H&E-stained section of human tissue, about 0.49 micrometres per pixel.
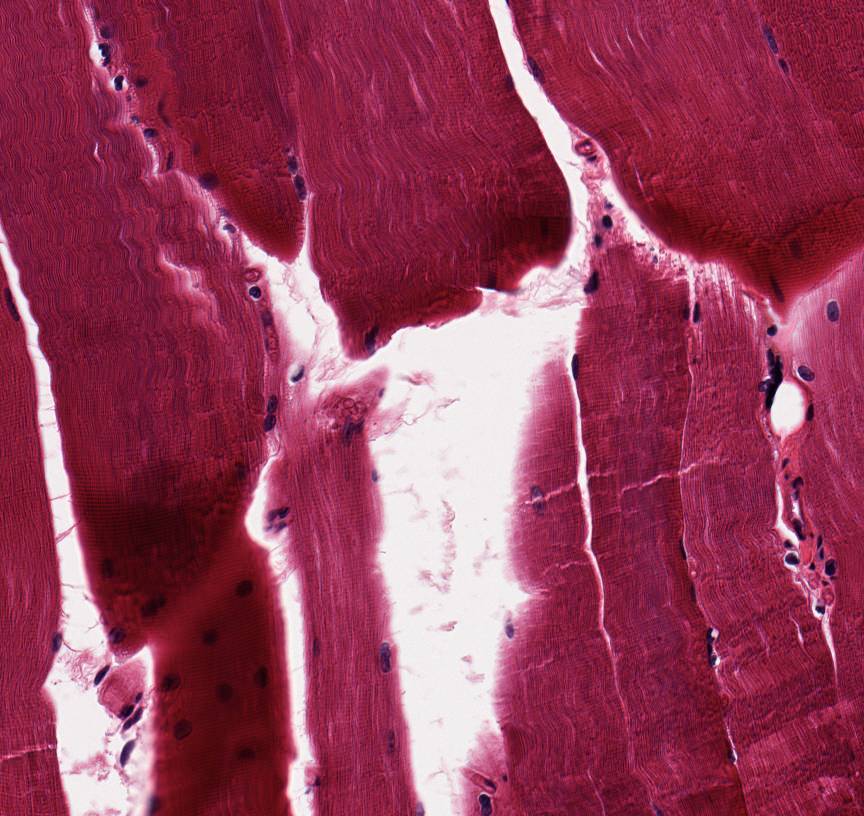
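Skeletal muscle. Fine cross-striations run across the long axis of the fibres. Small, dark, oval nuclei sit at the fibre edges. The central cleft holds only fine pale wisps of loose connective tissue, and there are no fat cells between the fibres.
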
